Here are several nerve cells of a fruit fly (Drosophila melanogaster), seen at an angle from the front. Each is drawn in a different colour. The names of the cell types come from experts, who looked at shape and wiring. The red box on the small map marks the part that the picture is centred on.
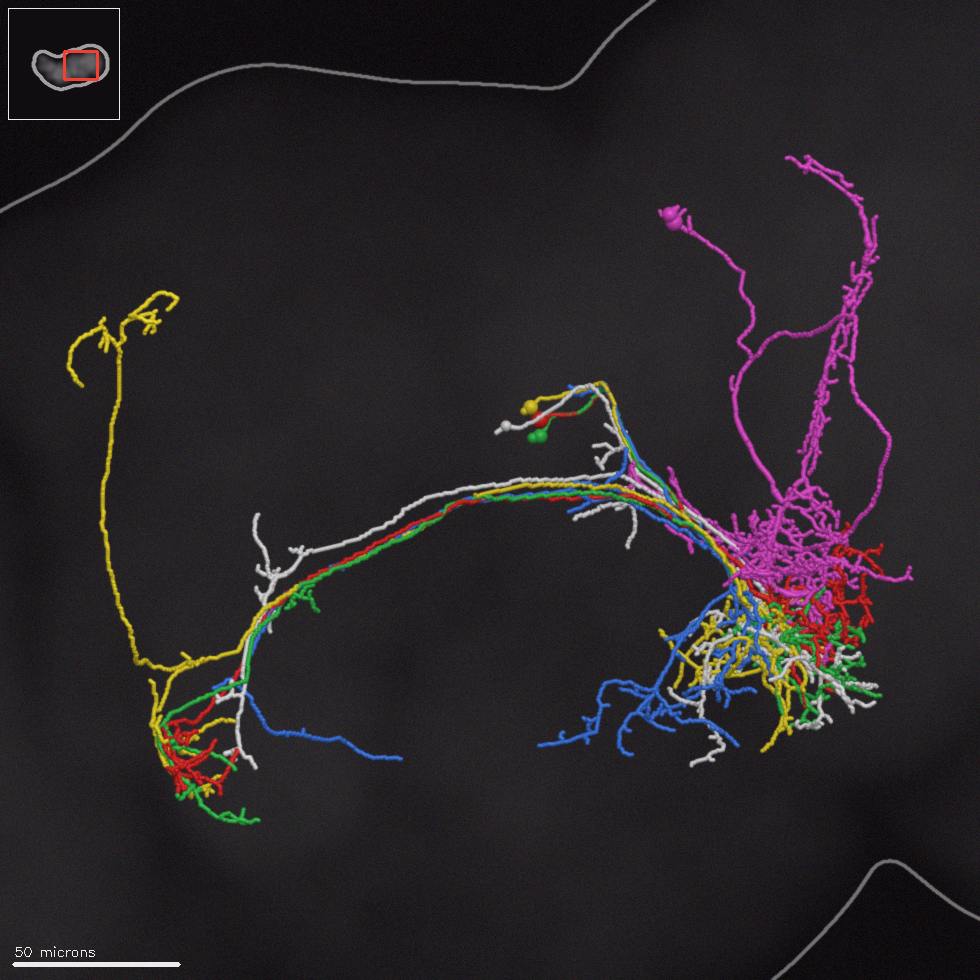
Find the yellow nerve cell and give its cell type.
CB2348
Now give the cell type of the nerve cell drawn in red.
WED166_d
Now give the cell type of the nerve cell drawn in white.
CB4228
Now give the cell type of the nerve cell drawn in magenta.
WED121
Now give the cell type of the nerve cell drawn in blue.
WED167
